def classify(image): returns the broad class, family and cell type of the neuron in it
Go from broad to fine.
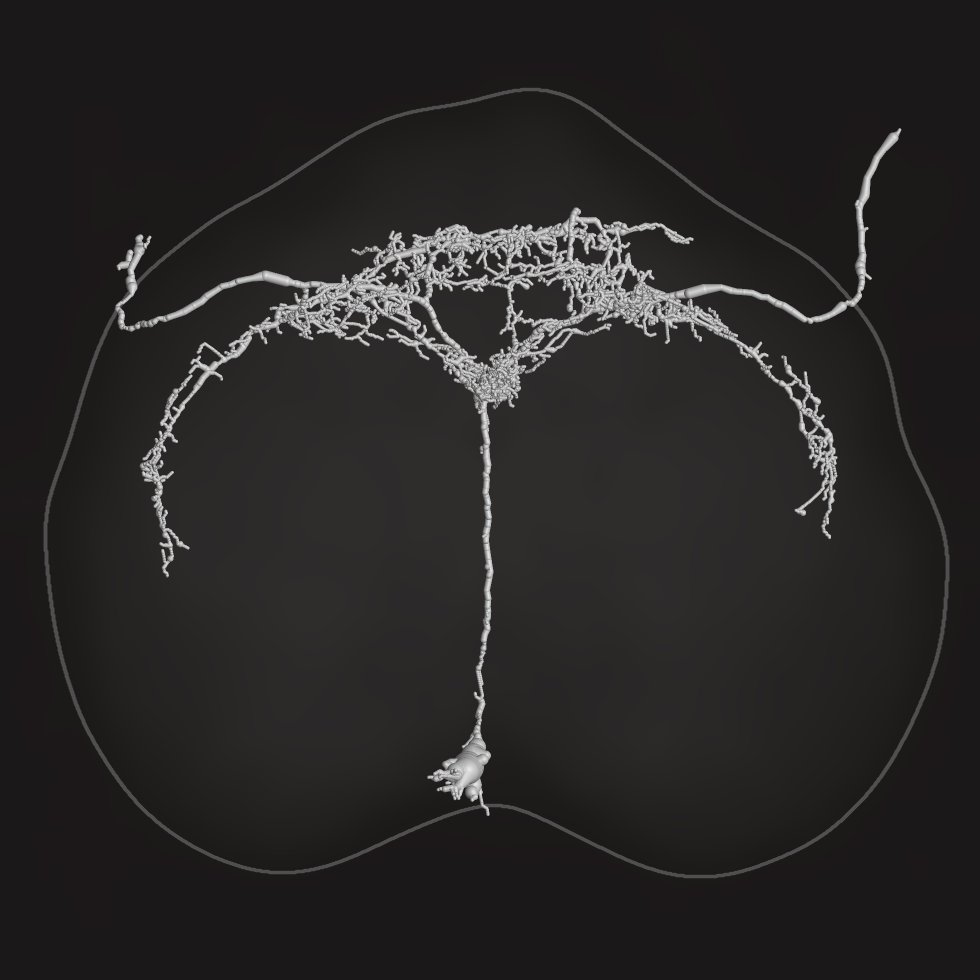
efferent neuron of the nerve cord; hemilineage 00B; mesVUM-MJ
